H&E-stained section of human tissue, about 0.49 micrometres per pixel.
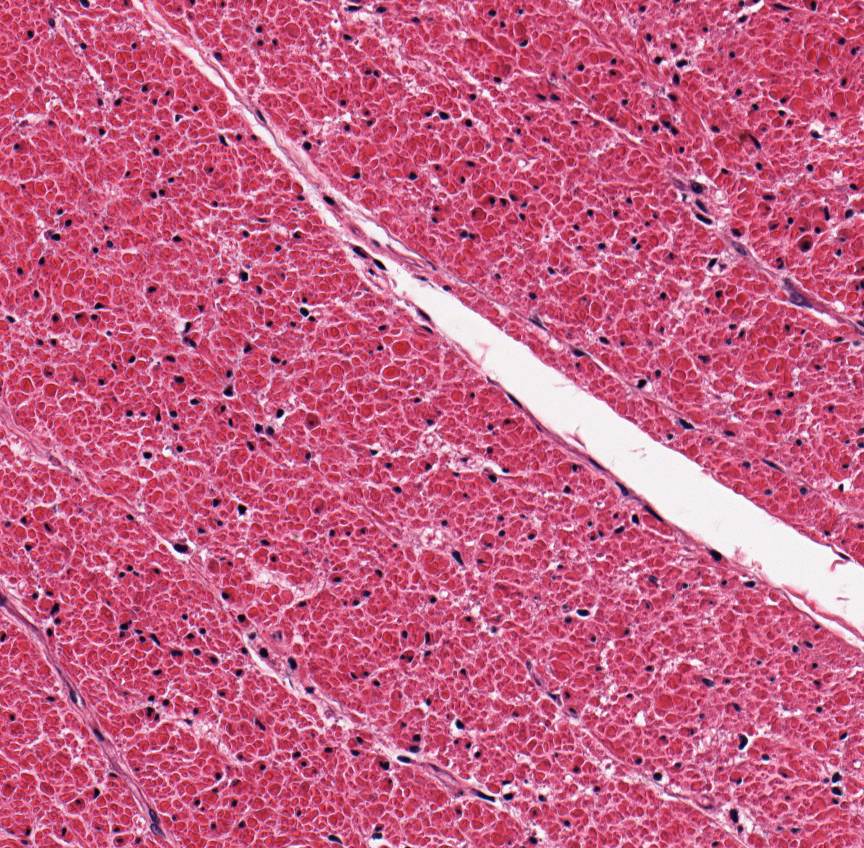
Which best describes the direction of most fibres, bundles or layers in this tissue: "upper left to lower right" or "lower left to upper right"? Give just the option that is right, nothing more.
Upper left to lower right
